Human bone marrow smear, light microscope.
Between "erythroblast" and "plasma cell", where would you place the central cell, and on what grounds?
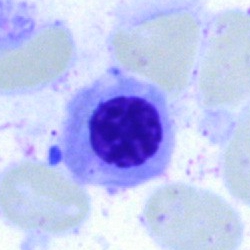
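This is an erythroblast, not a plasma cell. Its cytoplasm is pale blue and forms a moderate rim all around the nucleus.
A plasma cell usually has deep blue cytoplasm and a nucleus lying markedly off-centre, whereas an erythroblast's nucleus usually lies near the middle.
Also seen are dark purple chromatin gathered into coarse clumps and a slightly angular, not perfectly round, outline.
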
